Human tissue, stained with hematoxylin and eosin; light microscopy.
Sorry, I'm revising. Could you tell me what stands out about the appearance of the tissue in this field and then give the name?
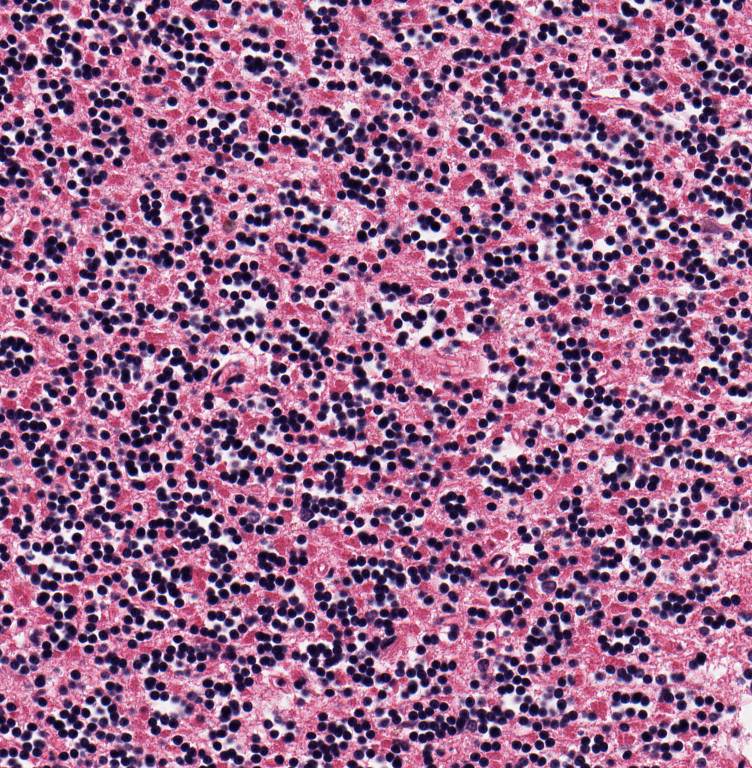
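Let me see: the nuclei are small, round, dark and dense, and nearly uniform in size across the field. Around each, the cytoplasm is scant, barely visible. I find no large cells with abundant cytoplasm anywhere. This tissue is cerebellum.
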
